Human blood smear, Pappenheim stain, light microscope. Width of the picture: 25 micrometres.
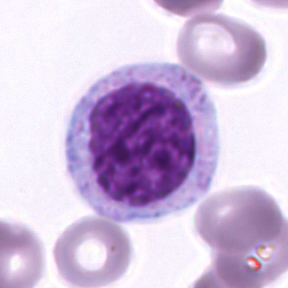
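Myelocyte, the nucleated cell at the centre of a stained smear of human peripheral blood. You'll see it measures about 14 micrometres across, with a round nucleus about 10 micrometres across that fills about 50% of the cell's area. The chromatin is dark purple and clumped, with paler spaces between the clumps. Pale blue-grey cytoplasm forms a rim around the whole nucleus, and fine purplish granules are scattered through it.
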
